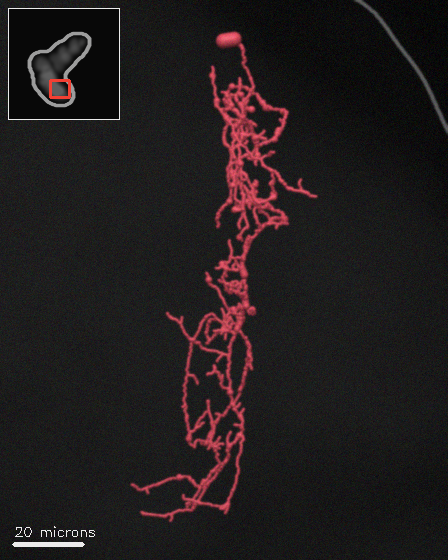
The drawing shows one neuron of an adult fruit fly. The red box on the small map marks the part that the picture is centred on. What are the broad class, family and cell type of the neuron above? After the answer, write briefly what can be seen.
It is a central-brain intrinsic neuron. The family is hemilineage VPNp&v1_ventral. Its cell type is PLP157. The cell body is at the top of the picture. By the scale bar it is about 140 microns tall in this view. Dozens of branch ends can be seen.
